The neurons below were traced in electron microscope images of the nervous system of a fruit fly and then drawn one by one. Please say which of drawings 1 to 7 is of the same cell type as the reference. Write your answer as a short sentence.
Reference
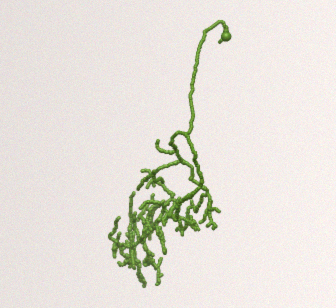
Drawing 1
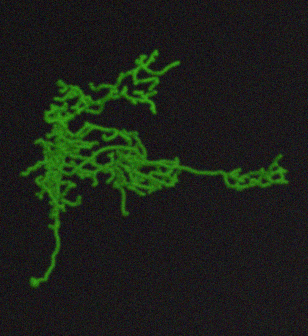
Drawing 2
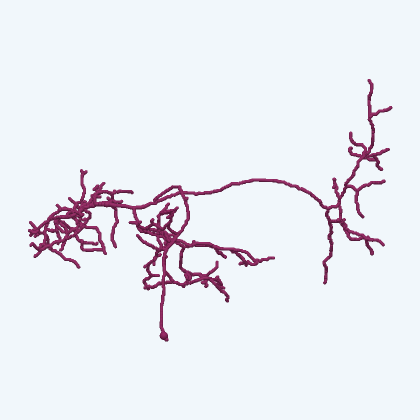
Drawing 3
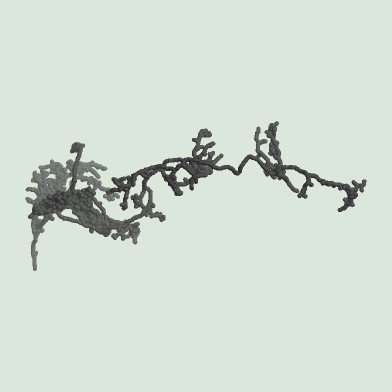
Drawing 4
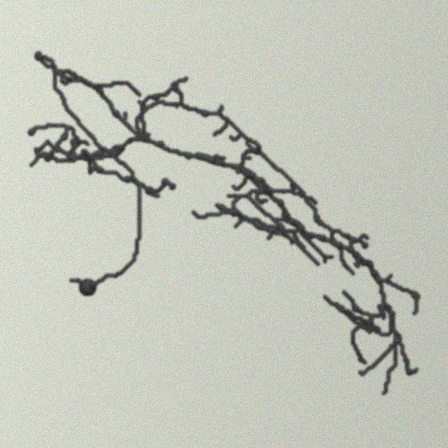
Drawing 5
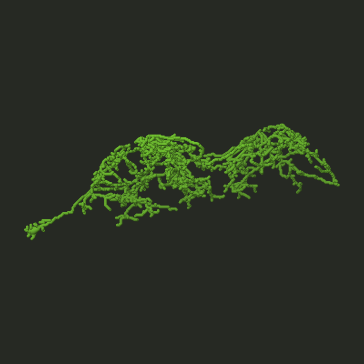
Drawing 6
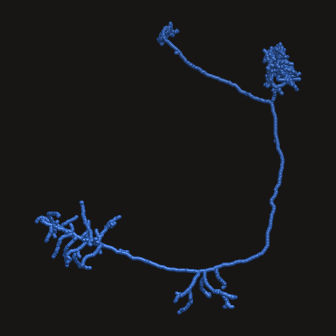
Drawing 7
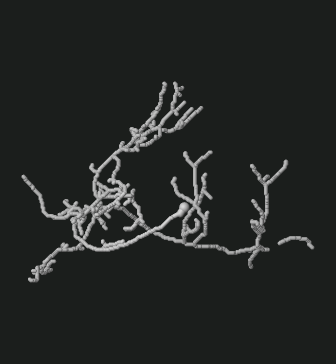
Drawing 4 shows a neuron of the same cell type.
